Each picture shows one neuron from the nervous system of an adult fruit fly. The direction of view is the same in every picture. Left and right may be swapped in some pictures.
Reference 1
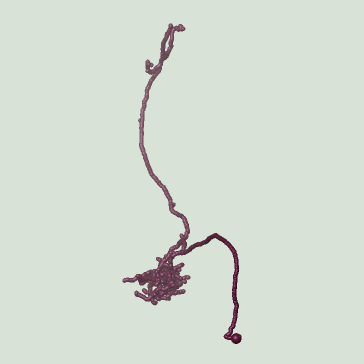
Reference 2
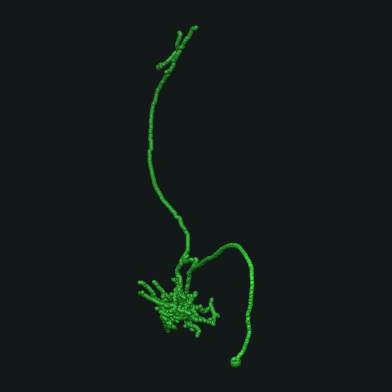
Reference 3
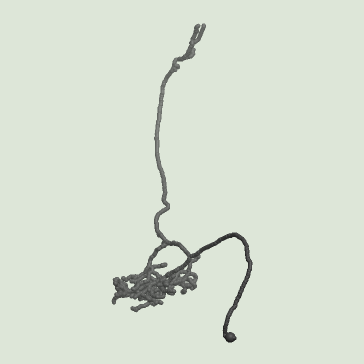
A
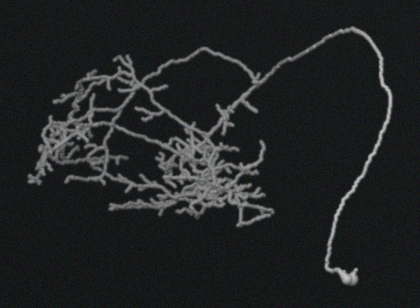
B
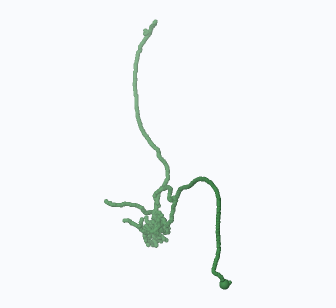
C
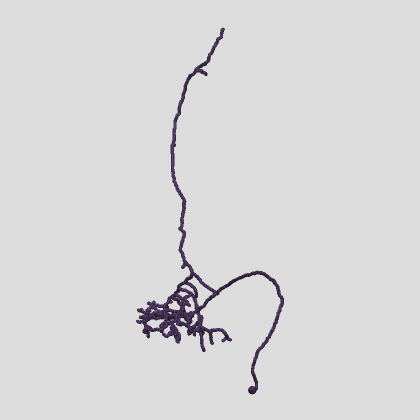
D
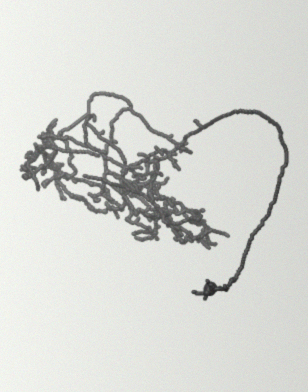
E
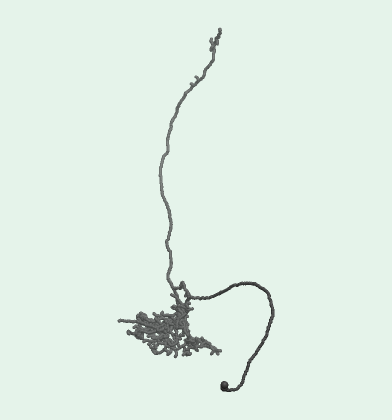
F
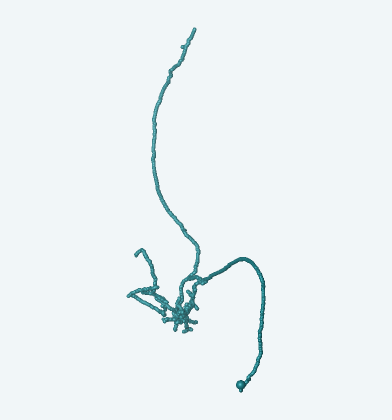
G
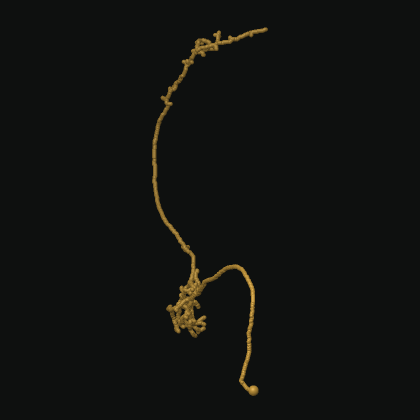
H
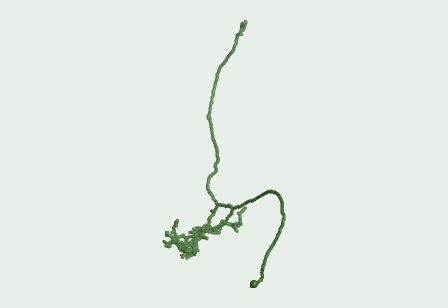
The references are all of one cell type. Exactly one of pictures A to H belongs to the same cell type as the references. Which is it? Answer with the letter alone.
C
